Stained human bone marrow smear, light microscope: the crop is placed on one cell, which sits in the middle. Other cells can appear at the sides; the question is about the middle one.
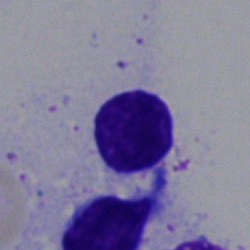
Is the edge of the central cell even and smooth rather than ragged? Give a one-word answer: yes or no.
Yes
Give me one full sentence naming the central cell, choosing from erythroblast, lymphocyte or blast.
The crop centres on a single cell, and that cell is a lymphocyte.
